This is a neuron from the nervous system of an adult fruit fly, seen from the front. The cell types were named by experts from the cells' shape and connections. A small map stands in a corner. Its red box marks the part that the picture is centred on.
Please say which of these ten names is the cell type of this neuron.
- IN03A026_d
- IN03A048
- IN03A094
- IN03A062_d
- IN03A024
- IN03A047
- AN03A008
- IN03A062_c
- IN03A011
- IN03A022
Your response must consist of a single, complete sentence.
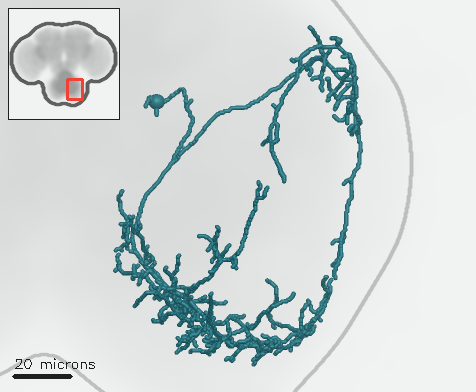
This neuron represents the cell type IN03A024.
